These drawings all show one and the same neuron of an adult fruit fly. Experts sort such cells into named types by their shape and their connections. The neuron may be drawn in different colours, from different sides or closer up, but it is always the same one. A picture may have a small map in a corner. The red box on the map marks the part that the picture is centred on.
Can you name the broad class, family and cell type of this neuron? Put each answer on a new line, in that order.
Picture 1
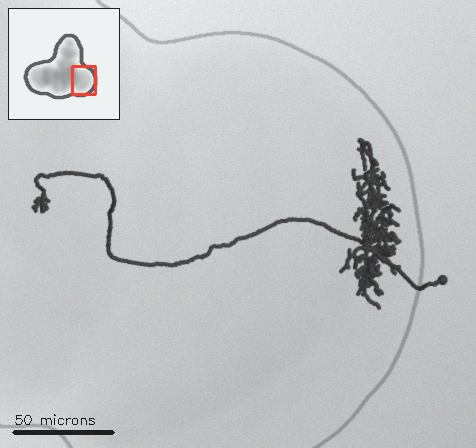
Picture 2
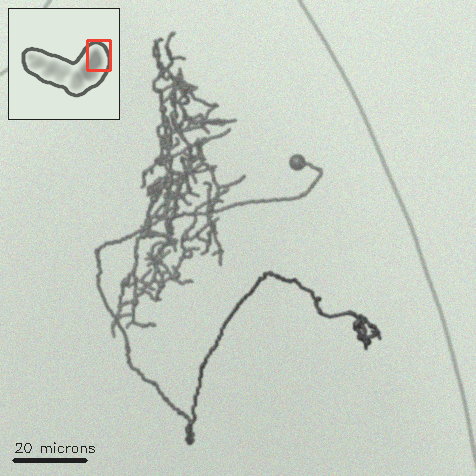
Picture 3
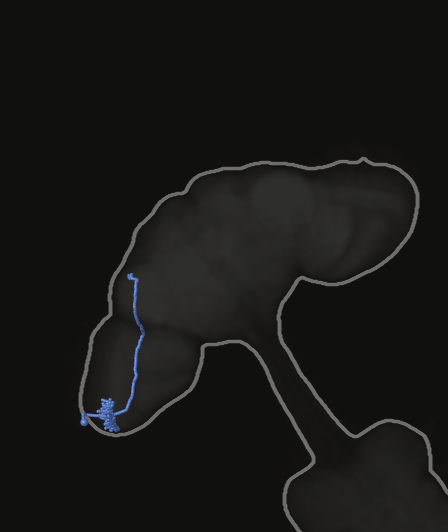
visual projection neuron
MeTu
MeTu3b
